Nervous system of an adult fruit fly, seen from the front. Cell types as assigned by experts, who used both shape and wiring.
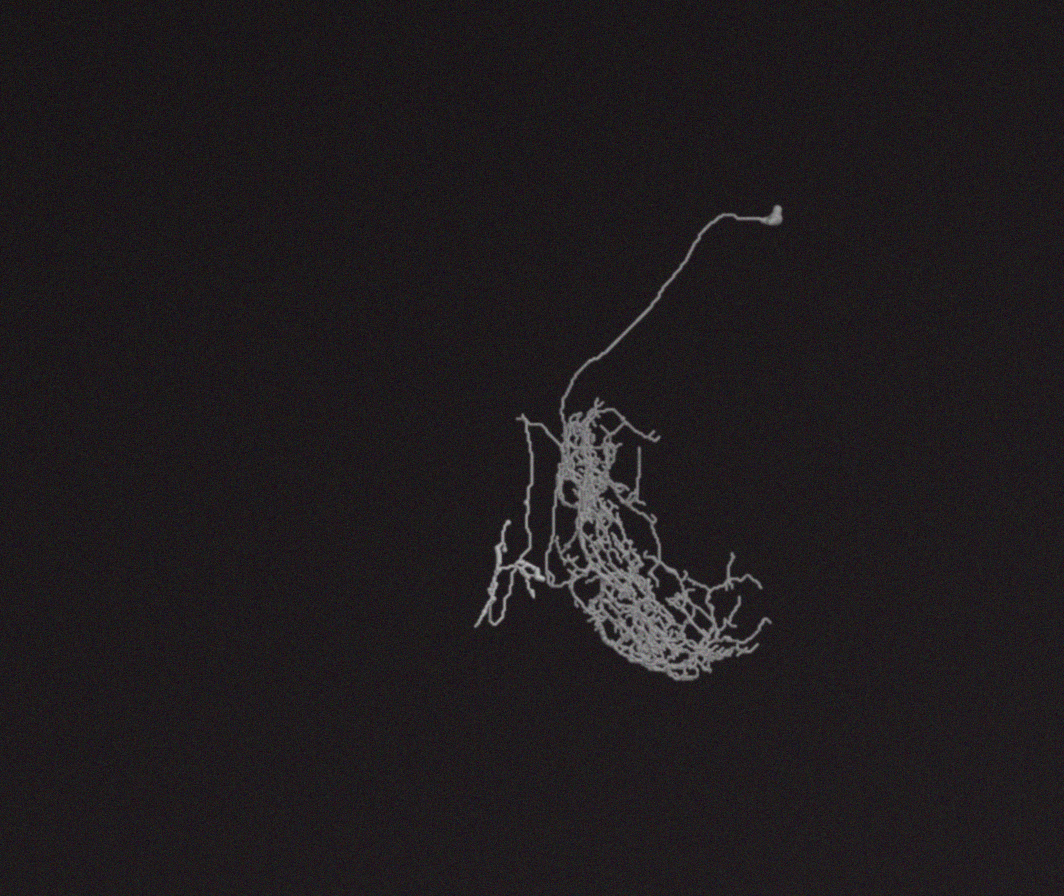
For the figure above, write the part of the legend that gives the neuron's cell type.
IN23B017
